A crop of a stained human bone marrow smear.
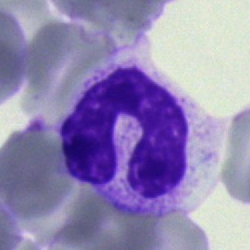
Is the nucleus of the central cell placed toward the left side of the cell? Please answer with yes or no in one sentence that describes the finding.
Yes, what lies to the right of the nucleus is most of the cytoplasm.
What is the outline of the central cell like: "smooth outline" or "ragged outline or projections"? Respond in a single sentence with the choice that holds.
Neither ragged parts nor projections, blebs or tags mark the edge of the cell.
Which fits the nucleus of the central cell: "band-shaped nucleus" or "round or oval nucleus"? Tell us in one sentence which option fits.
The nucleus has been drawn out into a curved band lacking separate lobes.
